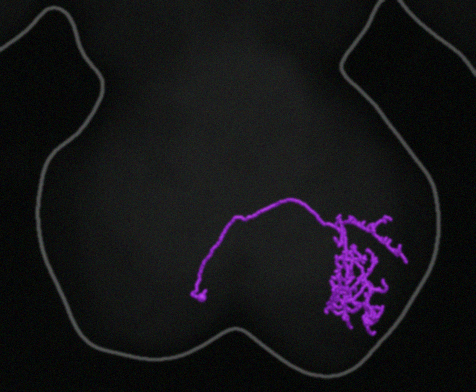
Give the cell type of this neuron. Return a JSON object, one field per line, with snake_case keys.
{
 "cell_type": "IN12B049"
}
